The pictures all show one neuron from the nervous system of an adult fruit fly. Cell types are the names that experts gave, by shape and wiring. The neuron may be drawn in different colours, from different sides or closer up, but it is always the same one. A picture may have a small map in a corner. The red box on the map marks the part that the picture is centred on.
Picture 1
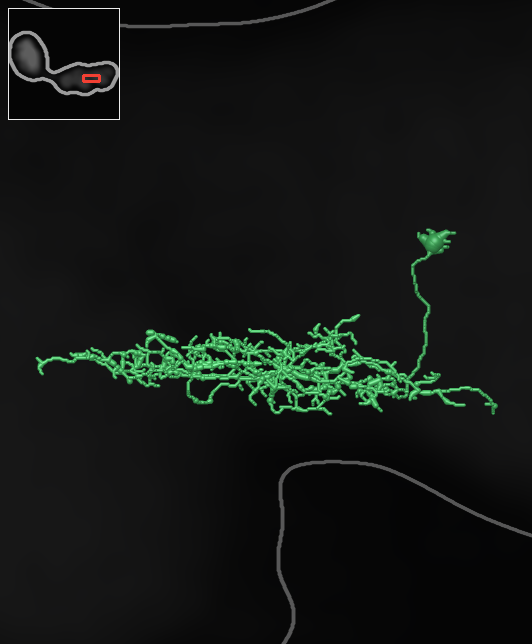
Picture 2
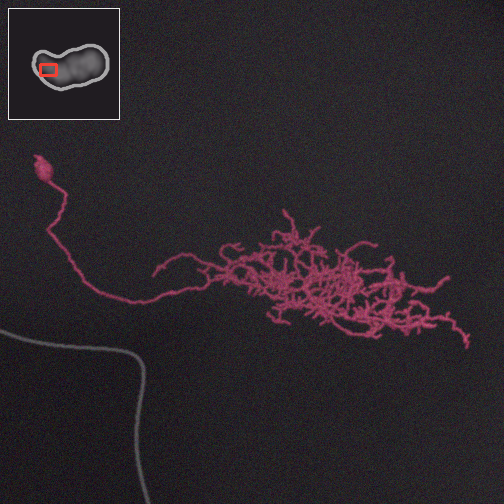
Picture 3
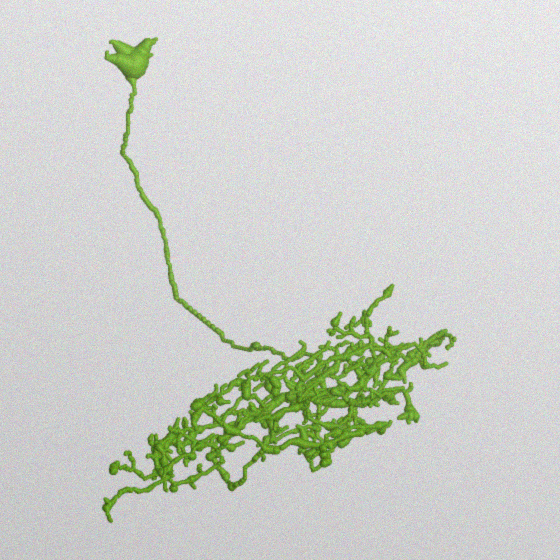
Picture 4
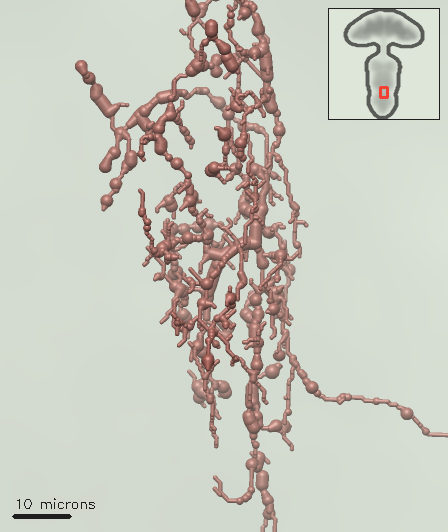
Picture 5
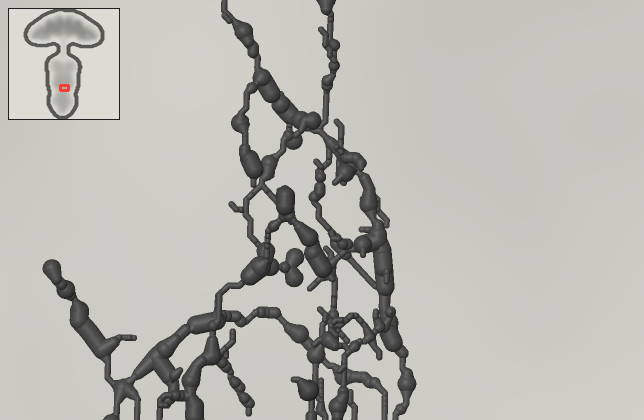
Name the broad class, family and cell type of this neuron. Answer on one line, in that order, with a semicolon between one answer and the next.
nerve-cord intrinsic neuron; hemilineage 09A; IN09A020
